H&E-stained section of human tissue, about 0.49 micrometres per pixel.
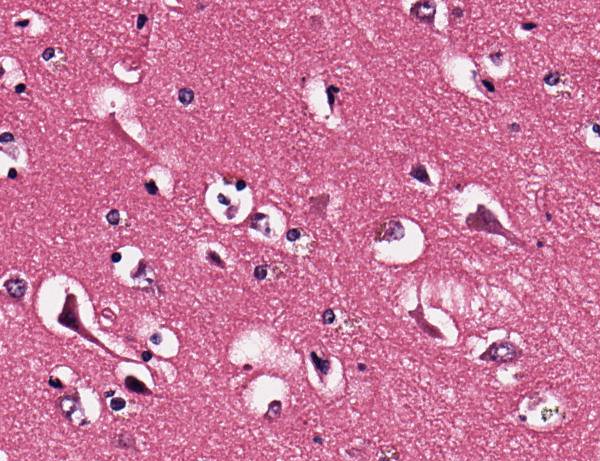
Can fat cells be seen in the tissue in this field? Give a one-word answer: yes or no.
No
